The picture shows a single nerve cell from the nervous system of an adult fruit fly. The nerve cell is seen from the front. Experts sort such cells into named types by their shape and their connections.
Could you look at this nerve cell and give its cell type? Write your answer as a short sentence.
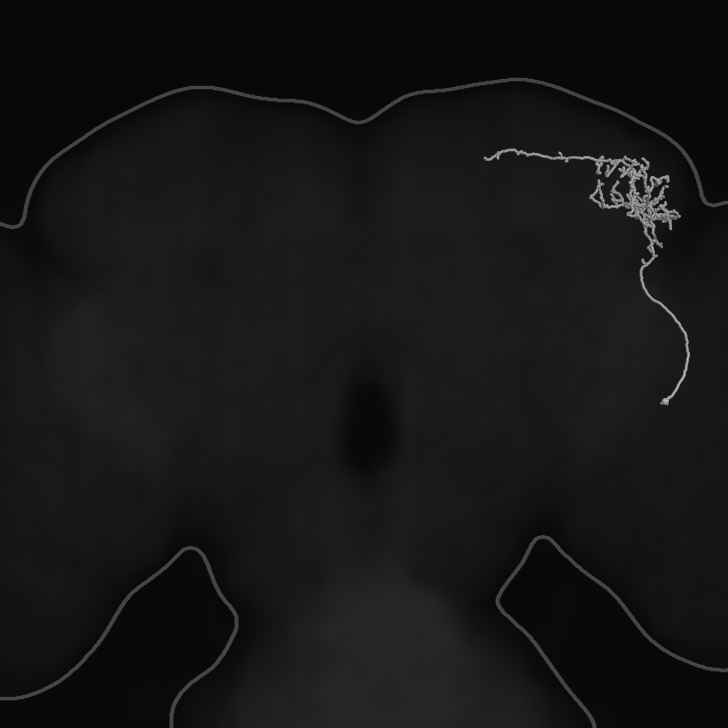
The cell type is LHAV2h1.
